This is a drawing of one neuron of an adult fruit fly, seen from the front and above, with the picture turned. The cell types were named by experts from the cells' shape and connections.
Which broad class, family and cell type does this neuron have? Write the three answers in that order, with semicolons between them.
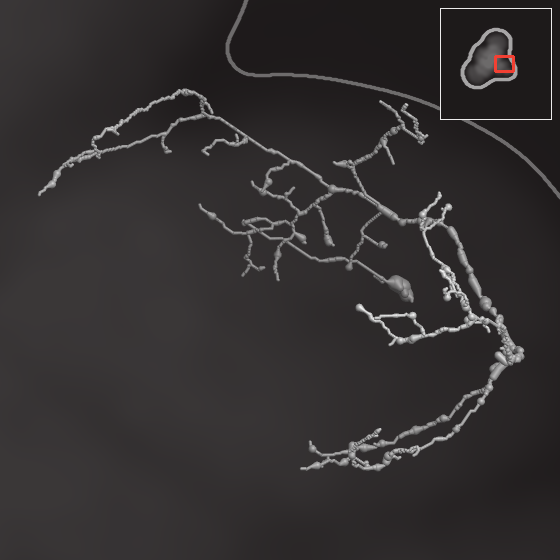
nerve-cord intrinsic neuron; hemilineage 13A; IN13A059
